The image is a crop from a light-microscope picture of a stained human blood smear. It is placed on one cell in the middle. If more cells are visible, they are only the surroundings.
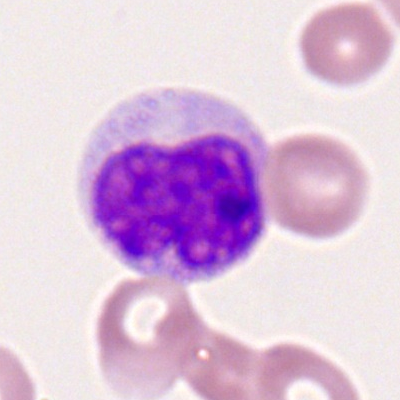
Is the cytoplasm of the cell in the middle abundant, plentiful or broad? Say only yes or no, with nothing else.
No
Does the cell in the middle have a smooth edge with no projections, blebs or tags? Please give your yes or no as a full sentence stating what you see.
Yes, the cell does have a smooth edge free of projections, blebs or tags.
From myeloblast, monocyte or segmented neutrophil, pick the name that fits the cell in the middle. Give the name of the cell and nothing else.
monocyte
